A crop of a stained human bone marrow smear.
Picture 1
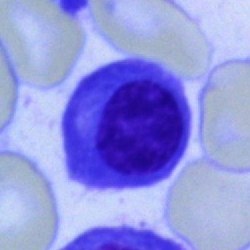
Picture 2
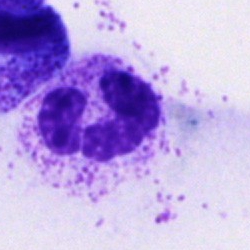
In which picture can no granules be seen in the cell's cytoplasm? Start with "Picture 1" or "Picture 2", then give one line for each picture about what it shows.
Picture 1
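What picture 1 shows: The cytoplasm shows no granules.
What picture 2 shows: The cytoplasm holds many discrete round pinkish-purple granules.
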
